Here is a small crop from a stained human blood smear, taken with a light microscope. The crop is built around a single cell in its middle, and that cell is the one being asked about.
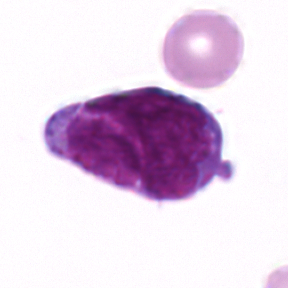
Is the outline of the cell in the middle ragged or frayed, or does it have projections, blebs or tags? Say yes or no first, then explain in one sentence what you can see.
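Yes. A small round knob projects from the right edge of the cell.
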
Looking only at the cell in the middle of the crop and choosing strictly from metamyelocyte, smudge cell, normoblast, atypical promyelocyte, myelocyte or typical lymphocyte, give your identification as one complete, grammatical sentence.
Looking at the middle of the crop, the cell there is an atypical promyelocyte.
